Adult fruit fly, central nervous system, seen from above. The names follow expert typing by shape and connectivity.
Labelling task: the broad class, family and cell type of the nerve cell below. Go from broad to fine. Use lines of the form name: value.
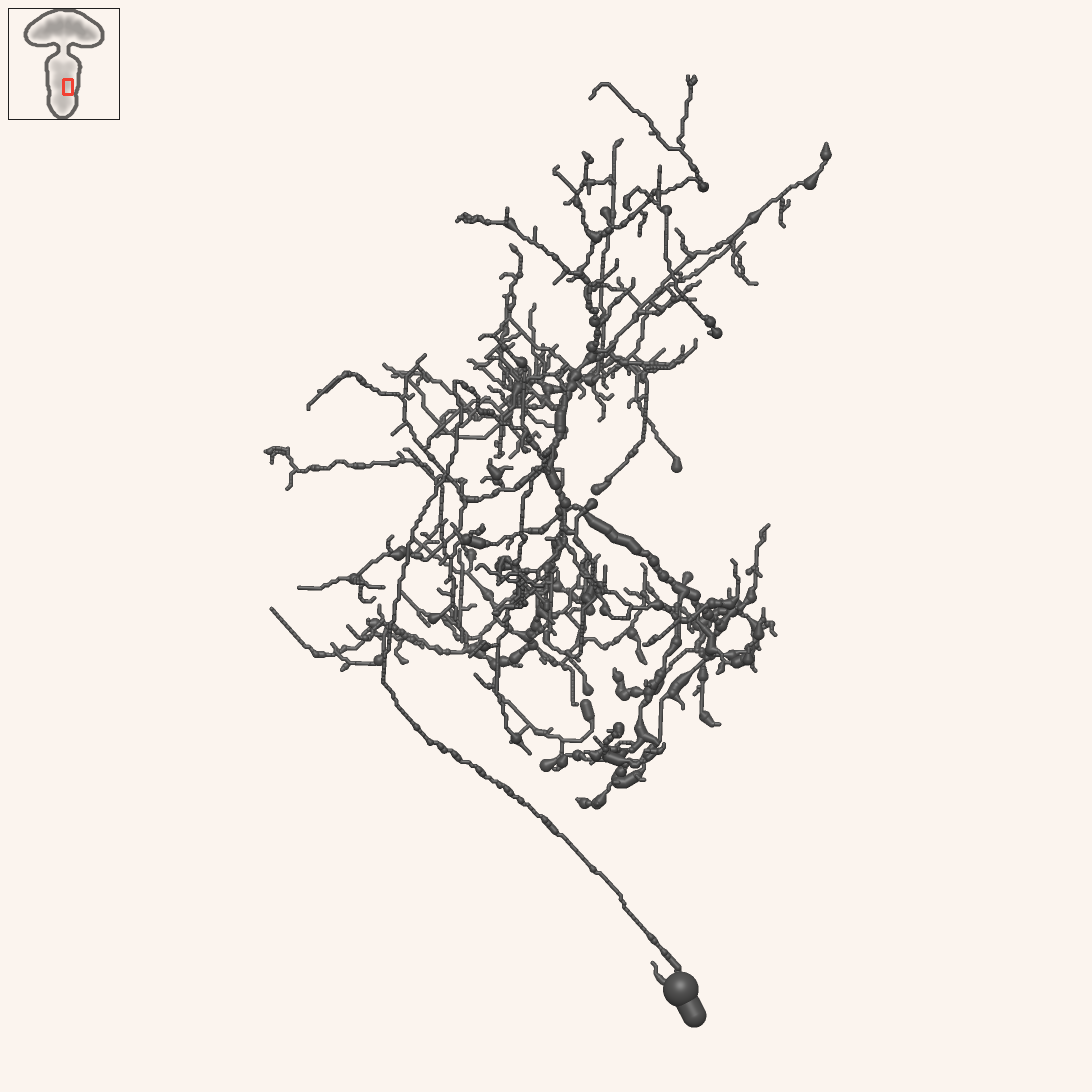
broad class: nerve-cord intrinsic neuron
family: hemilineage 21A
cell type: IN21A037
